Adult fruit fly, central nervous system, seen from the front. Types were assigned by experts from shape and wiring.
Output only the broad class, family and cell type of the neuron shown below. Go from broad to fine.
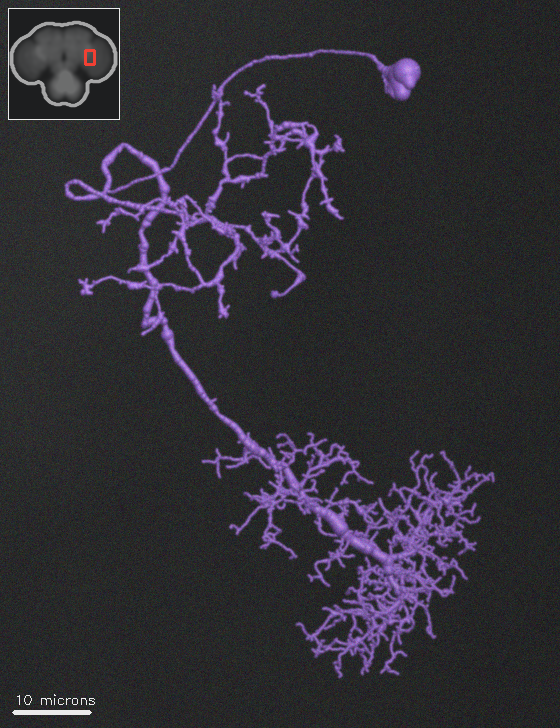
visual projection neuron; hemilineage VPNv1; LC17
